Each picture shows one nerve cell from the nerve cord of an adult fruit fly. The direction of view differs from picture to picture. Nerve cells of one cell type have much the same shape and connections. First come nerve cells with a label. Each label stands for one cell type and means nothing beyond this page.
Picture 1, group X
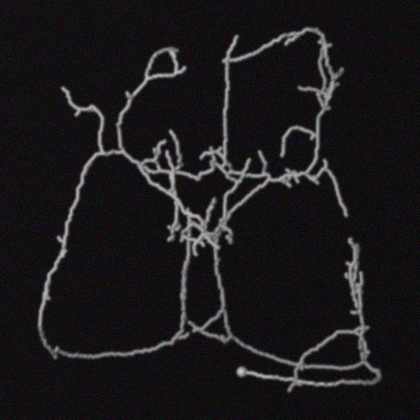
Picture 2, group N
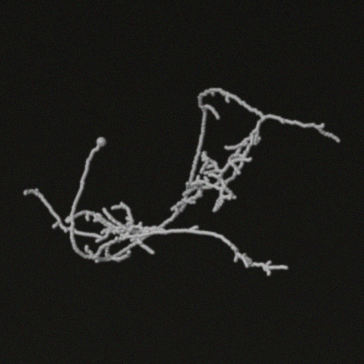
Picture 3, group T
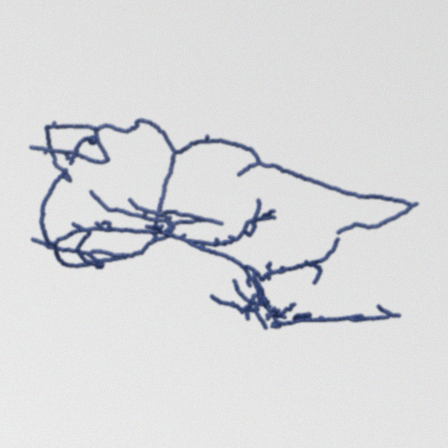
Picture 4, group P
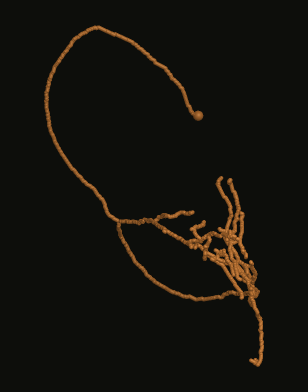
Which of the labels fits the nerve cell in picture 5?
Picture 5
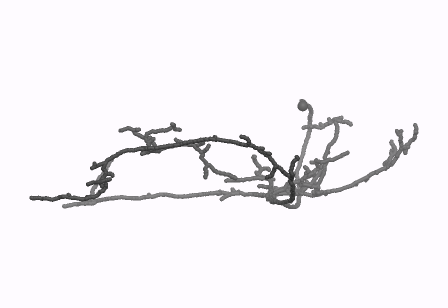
group N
